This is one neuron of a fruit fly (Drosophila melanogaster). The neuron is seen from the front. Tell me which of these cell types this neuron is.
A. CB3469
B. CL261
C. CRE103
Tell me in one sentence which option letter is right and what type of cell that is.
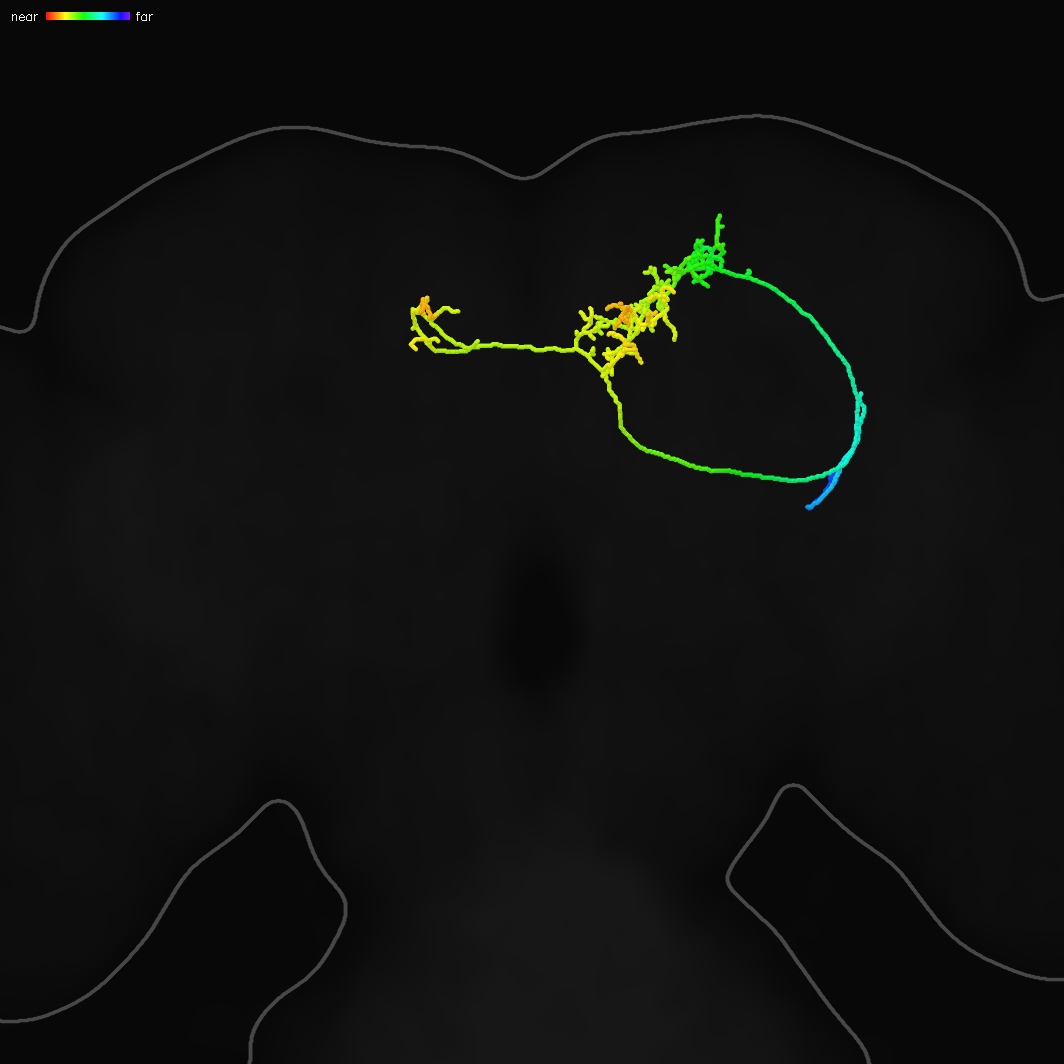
Option C names CRE103, the type of cell that the neuron is.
